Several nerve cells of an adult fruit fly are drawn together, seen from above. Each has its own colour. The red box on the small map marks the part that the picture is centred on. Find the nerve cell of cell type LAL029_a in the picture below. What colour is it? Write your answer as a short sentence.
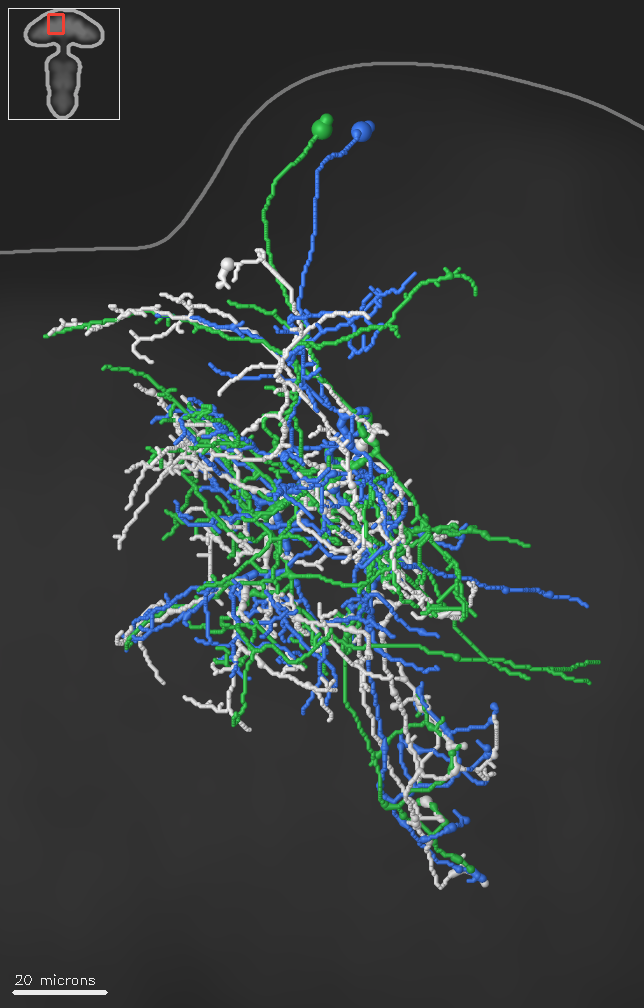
The colour is blue.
